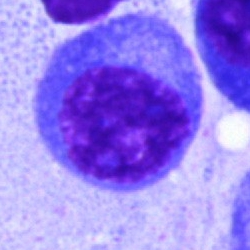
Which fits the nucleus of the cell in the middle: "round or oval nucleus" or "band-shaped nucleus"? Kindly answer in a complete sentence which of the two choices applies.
A single compact round or oval mass makes up the nucleus.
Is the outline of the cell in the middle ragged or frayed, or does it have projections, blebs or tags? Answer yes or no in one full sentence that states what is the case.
No, along its edge the cell is smooth rather than rough.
